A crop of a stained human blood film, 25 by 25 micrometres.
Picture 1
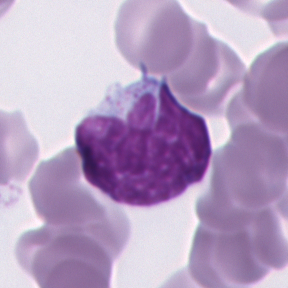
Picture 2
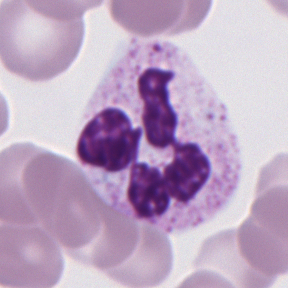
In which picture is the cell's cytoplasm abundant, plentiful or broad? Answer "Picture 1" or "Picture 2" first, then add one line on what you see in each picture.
Picture 2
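In picture 1: A small amount of very pale cytoplasm shows mainly at the upper left.
In picture 2: The cytoplasm is plentiful and pale pinkish-lilac.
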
